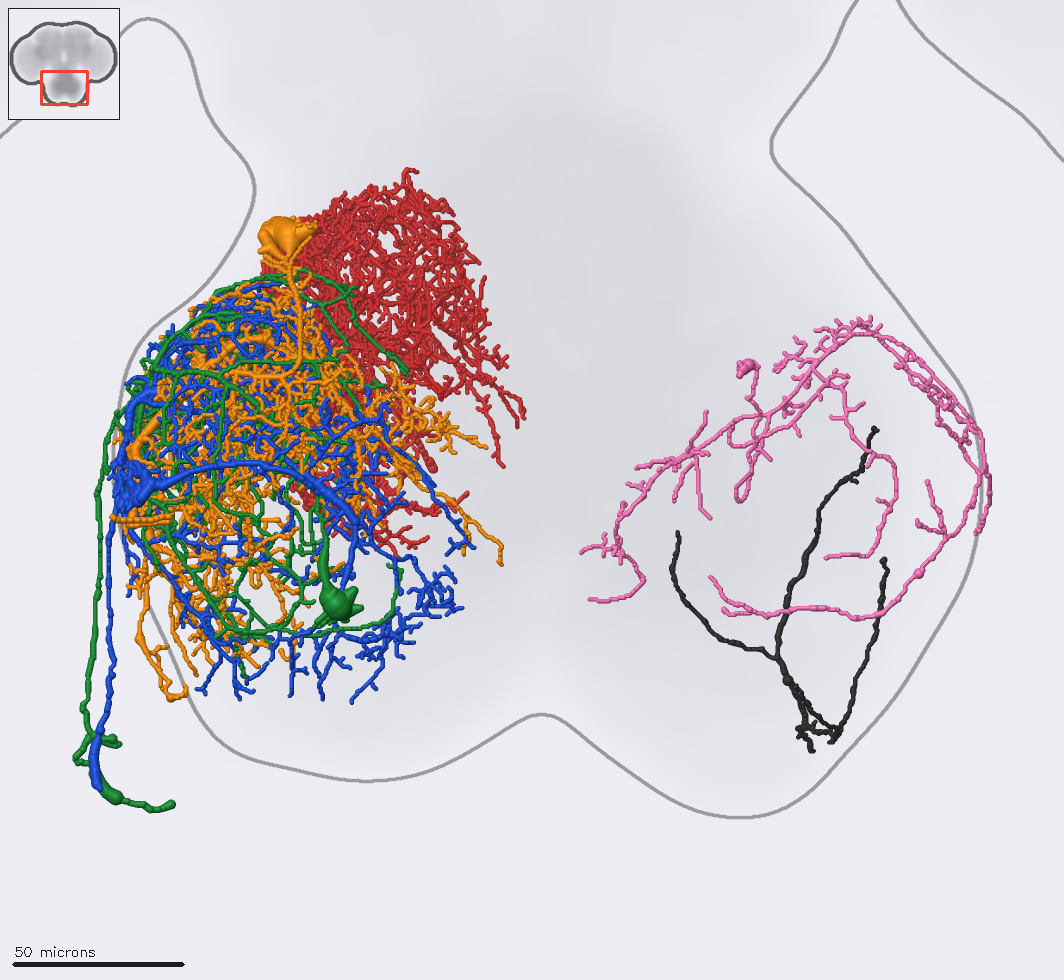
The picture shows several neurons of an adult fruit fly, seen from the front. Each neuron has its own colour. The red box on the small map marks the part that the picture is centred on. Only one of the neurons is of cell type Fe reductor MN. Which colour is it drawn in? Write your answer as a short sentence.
The colour is blue.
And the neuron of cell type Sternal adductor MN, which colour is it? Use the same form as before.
The colour is green.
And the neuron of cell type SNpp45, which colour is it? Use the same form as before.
The colour is black.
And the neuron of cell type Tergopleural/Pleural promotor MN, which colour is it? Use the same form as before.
The colour is orange.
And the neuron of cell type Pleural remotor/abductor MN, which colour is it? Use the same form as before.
The colour is red.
